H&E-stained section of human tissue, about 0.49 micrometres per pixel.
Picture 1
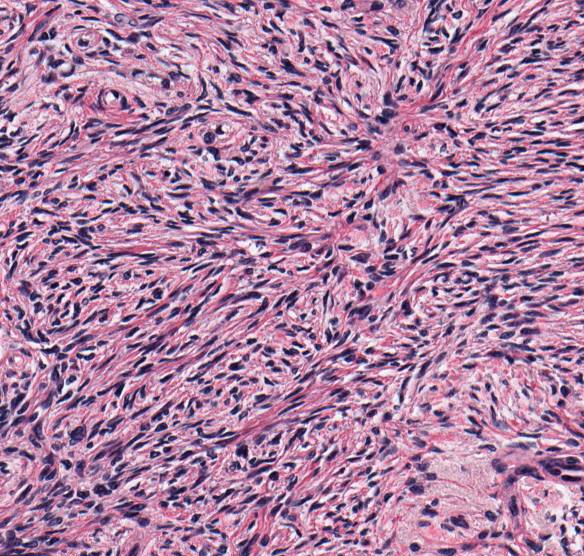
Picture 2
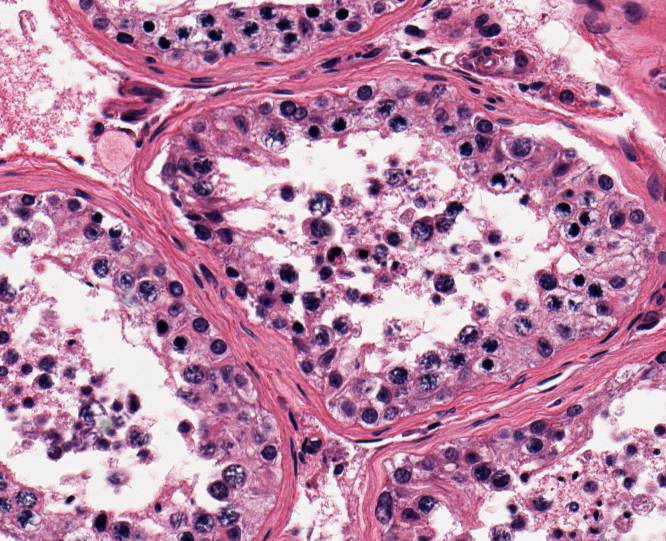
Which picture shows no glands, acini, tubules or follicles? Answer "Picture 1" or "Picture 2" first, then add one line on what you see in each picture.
Picture 1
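In picture 1: No epithelium or glands are present anywhere in the field.
In picture 2: The field is made up of several rounded tubular profiles cut across, with the largest one lying in the centre.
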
